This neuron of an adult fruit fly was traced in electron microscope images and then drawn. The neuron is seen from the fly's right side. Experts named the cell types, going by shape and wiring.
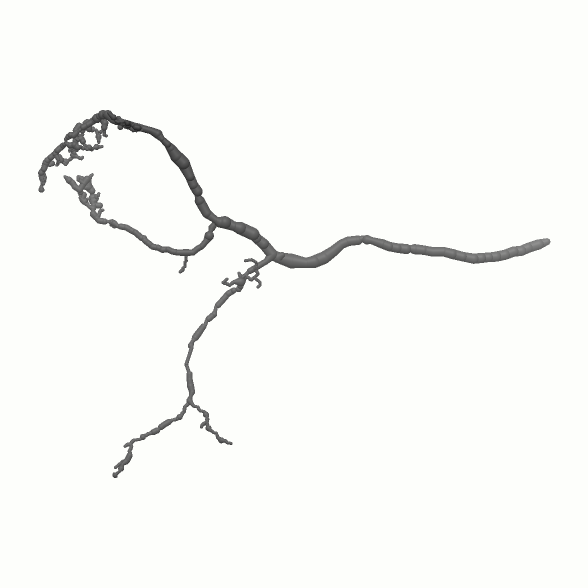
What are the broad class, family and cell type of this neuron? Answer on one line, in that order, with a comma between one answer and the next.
sensory neuron entering the nerve cord, class mechanosensory proprioceptive, SNpp38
